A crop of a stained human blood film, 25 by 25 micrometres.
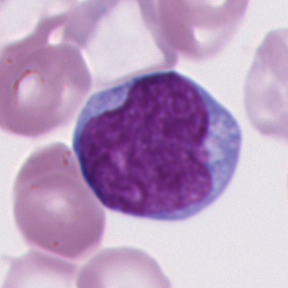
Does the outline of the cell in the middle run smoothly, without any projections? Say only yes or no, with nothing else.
Yes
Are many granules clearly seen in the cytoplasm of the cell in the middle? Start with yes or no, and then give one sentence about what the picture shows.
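No. No granules are visible in the cytoplasm.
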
